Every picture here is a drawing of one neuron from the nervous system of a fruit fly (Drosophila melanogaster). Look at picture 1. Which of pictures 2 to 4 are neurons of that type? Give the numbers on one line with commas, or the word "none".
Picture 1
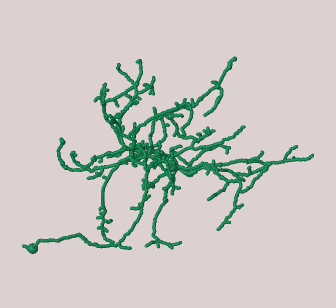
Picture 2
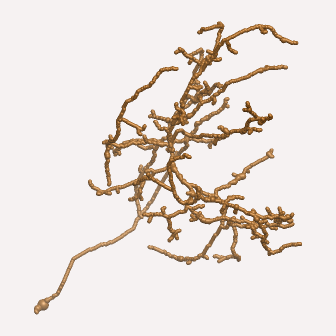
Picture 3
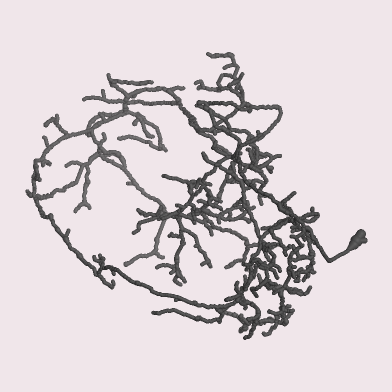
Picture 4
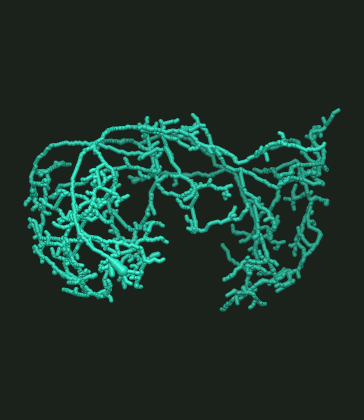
2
